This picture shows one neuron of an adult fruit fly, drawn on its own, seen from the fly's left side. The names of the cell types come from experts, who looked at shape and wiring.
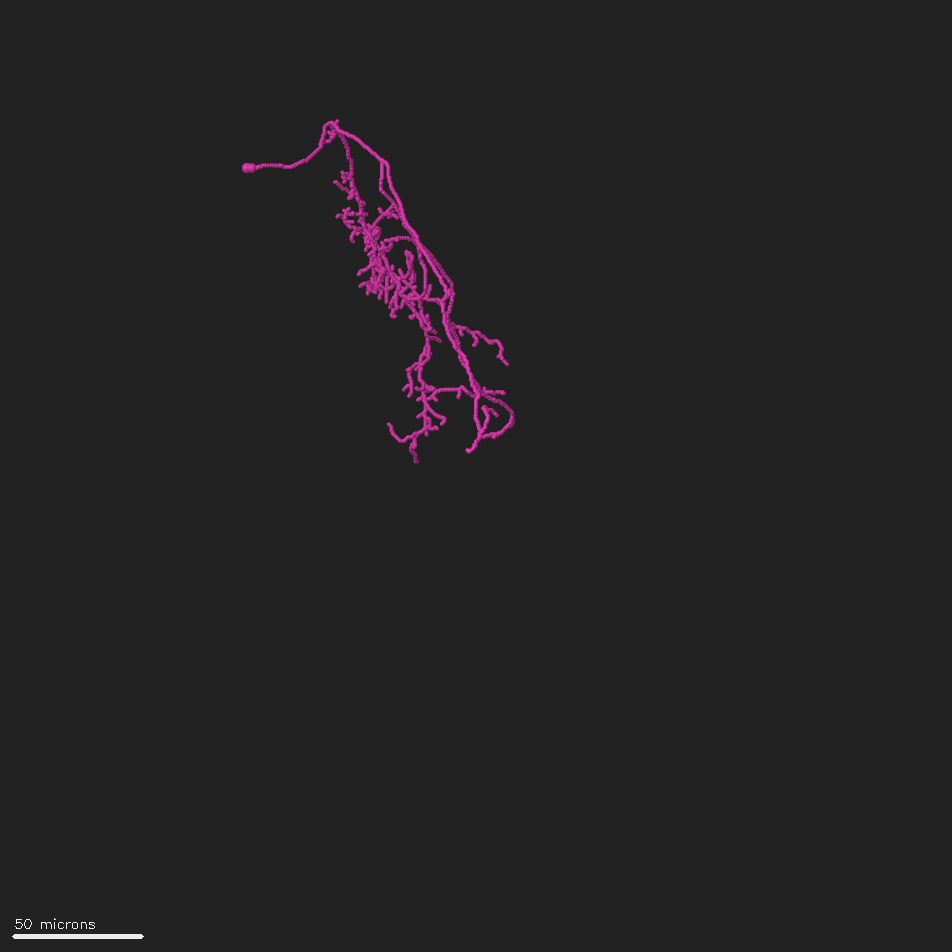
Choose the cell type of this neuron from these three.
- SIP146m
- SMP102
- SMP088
SIP146m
